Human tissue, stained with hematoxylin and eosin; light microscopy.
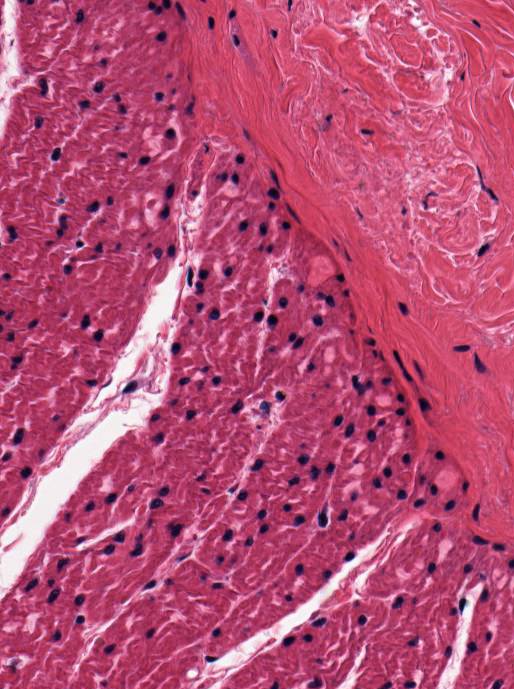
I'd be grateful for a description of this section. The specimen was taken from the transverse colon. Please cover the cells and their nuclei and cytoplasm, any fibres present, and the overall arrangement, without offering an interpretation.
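Muscle tissue fills the left and lower field; dense fibrous tissue, the upper right corner. Cut across or obliquely, most fibres show as closely packed polygonal profiles, not long strands. Their dark, round to oval nuclei sit centrally, some with a pale clear zone around them.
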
